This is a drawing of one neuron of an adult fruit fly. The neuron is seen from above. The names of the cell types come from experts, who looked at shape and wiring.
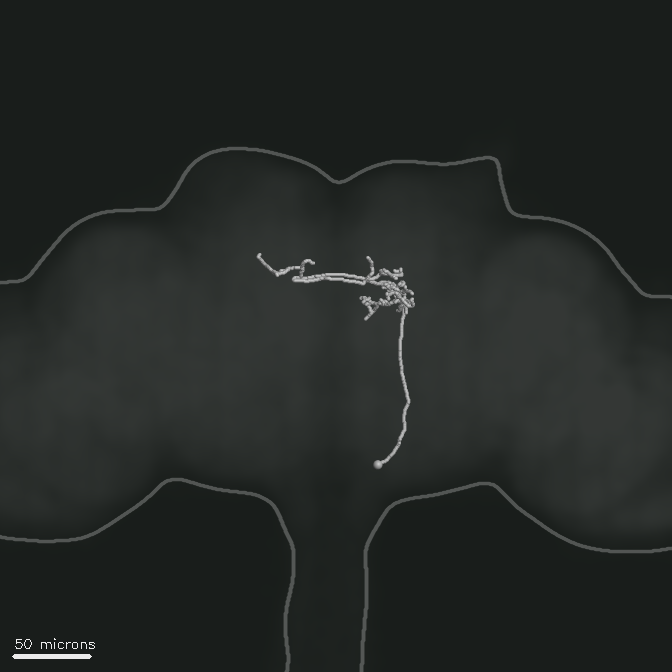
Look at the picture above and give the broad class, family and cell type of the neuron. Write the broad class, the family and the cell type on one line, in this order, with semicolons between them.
central-brain intrinsic neuron; class CX; FS1A_b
